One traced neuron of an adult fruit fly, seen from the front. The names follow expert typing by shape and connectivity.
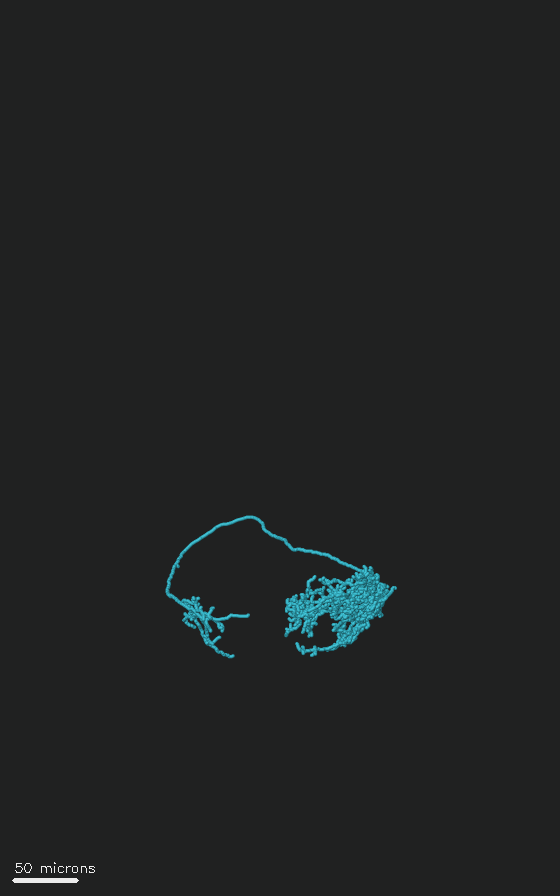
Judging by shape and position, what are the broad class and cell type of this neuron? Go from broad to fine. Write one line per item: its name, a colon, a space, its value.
broad class: central-brain intrinsic neuron
cell type: GNG120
